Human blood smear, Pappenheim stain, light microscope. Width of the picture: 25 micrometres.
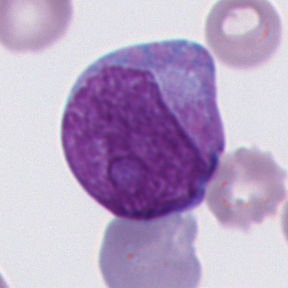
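Atypical promyelocyte in a stained blood smear, the cell in the middle. Notice the nucleus filling most of the cell, set toward the lower left. Its chromatin is finely granular and evenly spread, without coarse clumps. A pale round nucleolus sits in the lower half of the nucleus. The cytoplasm makes a pale bluish-grey crescent on the upper right.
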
